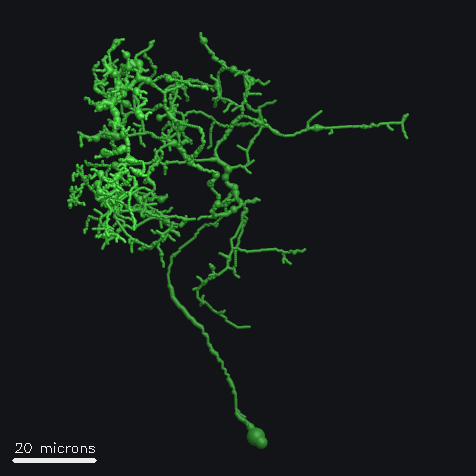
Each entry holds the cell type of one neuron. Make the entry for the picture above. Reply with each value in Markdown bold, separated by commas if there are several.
**CB2655**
